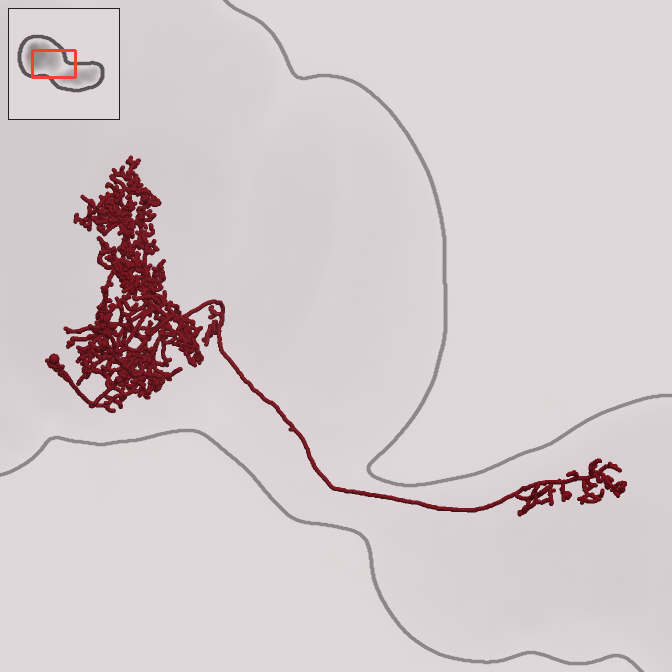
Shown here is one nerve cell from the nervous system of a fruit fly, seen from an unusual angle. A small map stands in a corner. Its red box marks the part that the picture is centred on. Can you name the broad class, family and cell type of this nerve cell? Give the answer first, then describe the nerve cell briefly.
Its broad class is descending neuron. Its family is DNg. It is of cell type DNg49. Its cell body lies on the left of the picture. The picture shows dozens of branch ends.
